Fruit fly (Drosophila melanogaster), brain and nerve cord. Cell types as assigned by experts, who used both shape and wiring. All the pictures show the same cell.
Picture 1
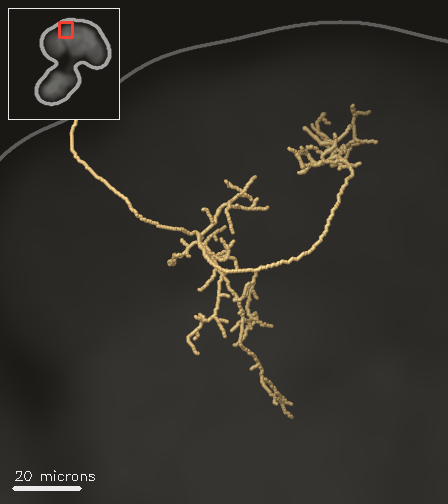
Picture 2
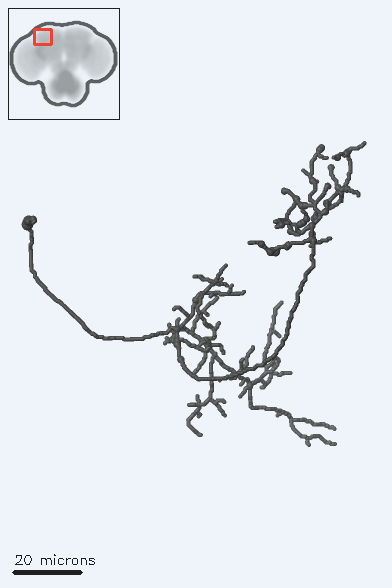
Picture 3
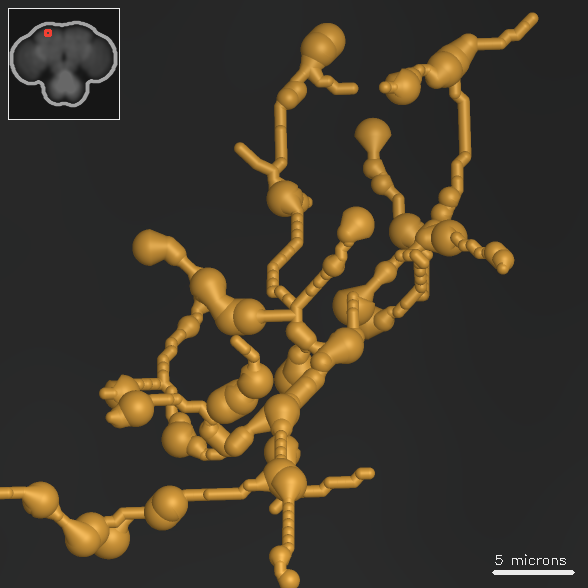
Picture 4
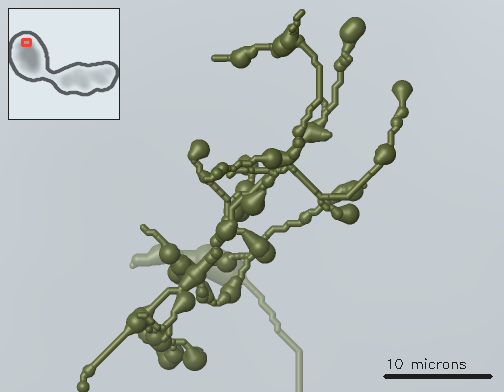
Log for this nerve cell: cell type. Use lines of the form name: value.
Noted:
cell type: SLP026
